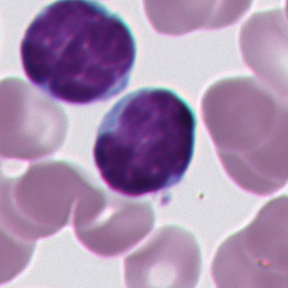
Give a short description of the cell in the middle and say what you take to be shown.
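Almost the whole cell is filled by the nucleus. Its chromatin is dense, dark purple and clumped, and no nucleoli can be seen. The cytoplasm shows no granules. The cell is a typical lymphocyte.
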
